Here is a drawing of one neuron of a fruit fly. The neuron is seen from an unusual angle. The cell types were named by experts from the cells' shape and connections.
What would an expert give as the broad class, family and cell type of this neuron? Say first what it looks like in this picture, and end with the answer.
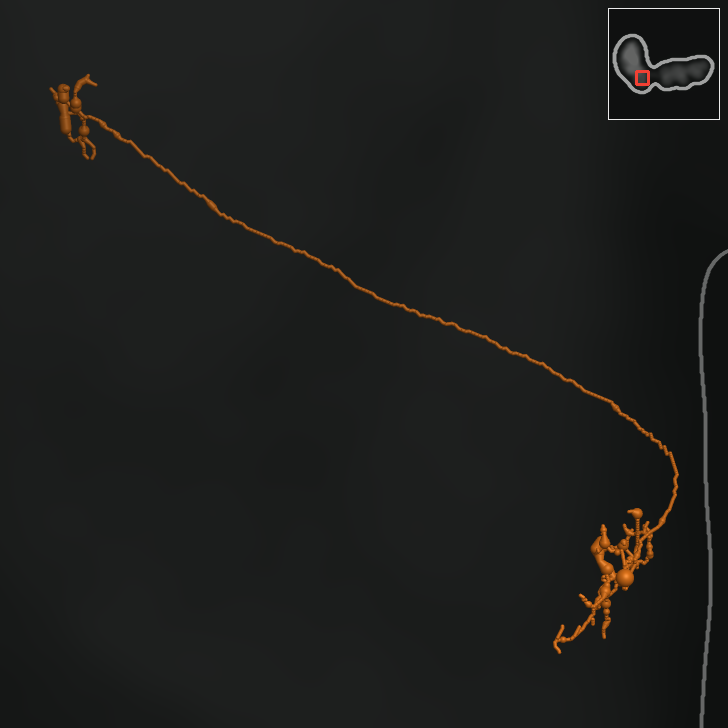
The cell body can be seen at the lower right of the picture. In this view it is about as wide as it is tall. This is an optic-lobe intrinsic neuron. The family is Tm. Its cell type is Tm29.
